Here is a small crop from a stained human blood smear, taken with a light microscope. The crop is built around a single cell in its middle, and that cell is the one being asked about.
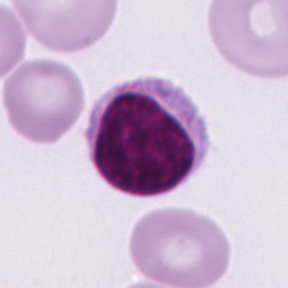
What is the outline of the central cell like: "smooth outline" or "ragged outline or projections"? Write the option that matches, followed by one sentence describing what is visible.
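Ragged outline or projections. The cell's edge is slightly ragged along the top.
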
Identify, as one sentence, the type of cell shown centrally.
The crop's centre is taken up by a large granular lymphocyte.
